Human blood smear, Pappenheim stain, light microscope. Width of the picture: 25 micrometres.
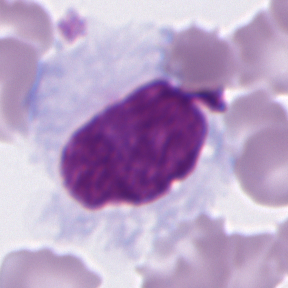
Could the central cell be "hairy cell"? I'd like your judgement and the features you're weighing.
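Yes, hairy cell is right for this one. What settles it is the cytoplasm, very pale bluish grey and lacy, full of small pale spaces.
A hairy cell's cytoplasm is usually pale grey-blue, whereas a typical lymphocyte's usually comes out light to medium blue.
So the colour argues for hairy cell and against typical lymphocyte. The cell's outer border is faint and irregular, there are no distinct coloured granules, the chromatin is deep purple throughout, and a small dark knob juts from the nucleus at the upper right.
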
